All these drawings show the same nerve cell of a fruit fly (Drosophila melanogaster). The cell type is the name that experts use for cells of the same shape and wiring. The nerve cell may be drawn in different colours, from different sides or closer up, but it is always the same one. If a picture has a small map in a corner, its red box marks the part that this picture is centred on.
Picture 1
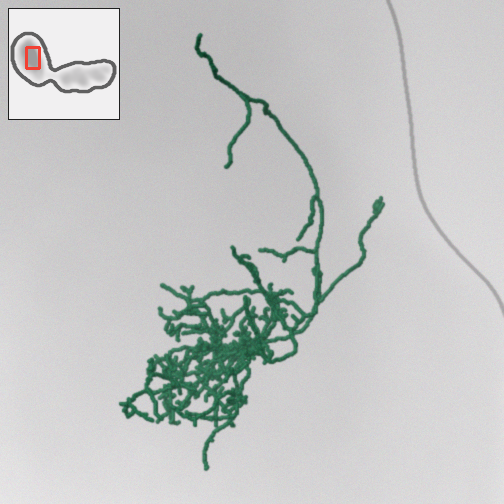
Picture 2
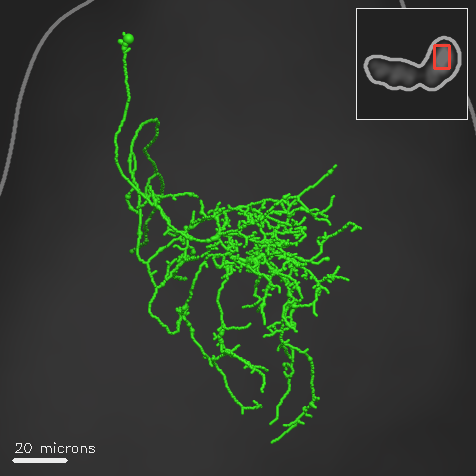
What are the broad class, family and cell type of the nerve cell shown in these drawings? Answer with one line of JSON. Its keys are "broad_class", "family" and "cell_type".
{"broad_class": "central-brain intrinsic neuron", "family": "hemilineage VPNp&v1_posterior", "cell_type": "PVLP108"}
